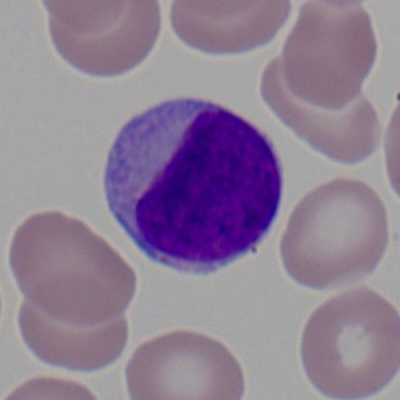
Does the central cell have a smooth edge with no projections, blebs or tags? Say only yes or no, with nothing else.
Yes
